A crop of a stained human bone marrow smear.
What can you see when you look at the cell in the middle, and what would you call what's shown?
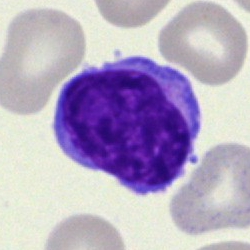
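The cell is roughly round, with a slightly irregular edge. Small knob-like projections sit on that edge at the top and lower right. The chromatin is dark purple and coarsely clumped. No granules are visible in the cytoplasm. The cell is a blast.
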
